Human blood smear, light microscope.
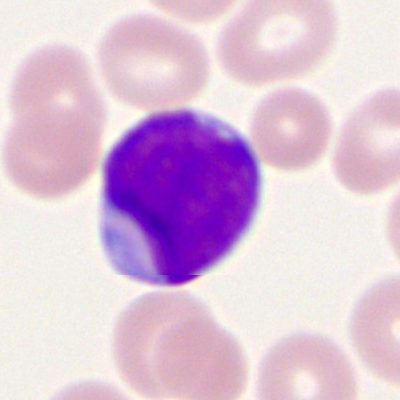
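Myeloblast, the cell in the middle of a stained human blood smear seen by light microscopy. Taking each point in turn: the outline is roughly round, and the nucleus fills most of the cell. Next, the cytoplasm is pale blue, and finally, no granules are visible in it.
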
